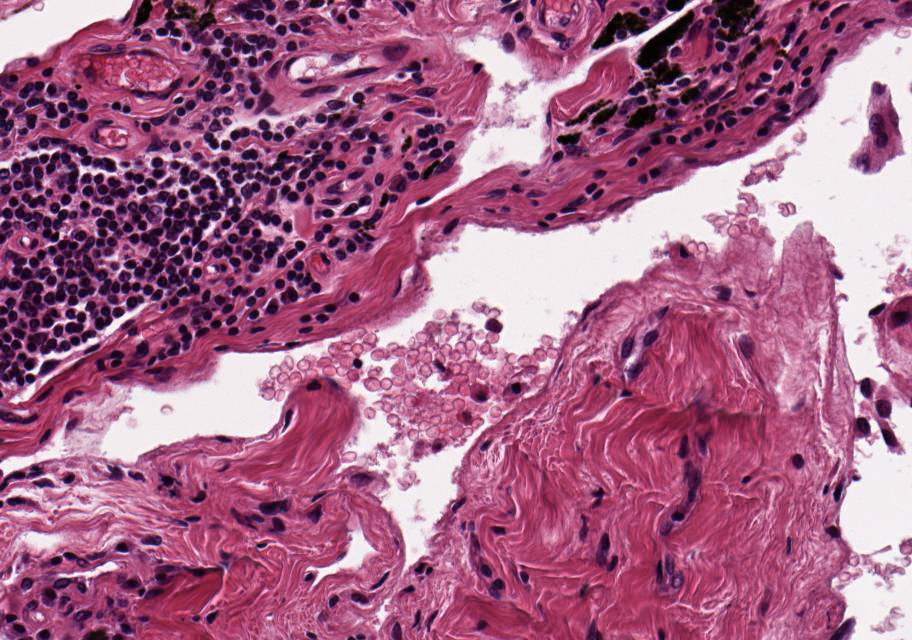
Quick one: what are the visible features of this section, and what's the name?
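Up in the top left you've got a dense sheet of small, dark lymphocytes: round dark nuclei, hardly any cytoplasm. Lower right is dense, pink, wavy collagen with a few spindle-shaped nuclei. Red blood cells sit loose in the middle of the cleft. It's lung.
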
